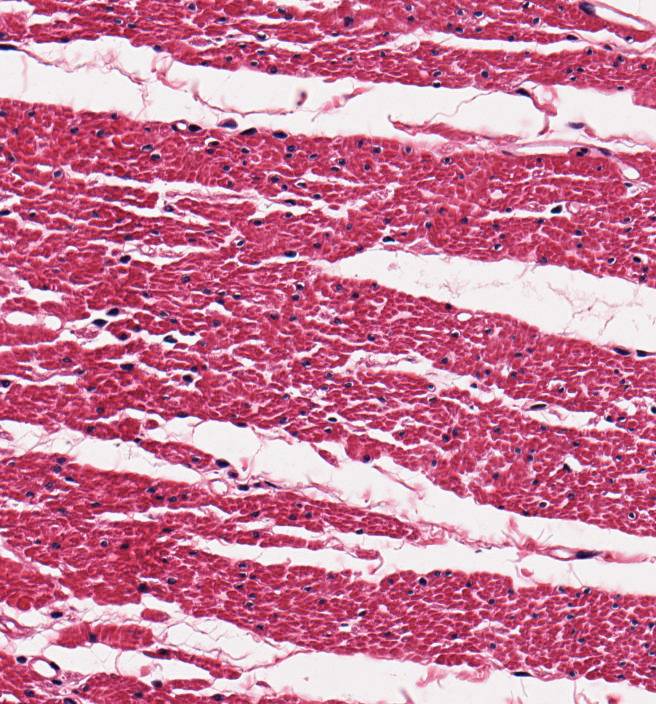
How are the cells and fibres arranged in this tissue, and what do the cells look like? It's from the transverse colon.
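You'll notice the fibre cytoplasm takes a deep, even pink right across the field. Small, dark, oval nuclei are sprinkled evenly through the substance of the muscle bundles. There are no fat cells anywhere here, and no epithelium or glands either.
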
